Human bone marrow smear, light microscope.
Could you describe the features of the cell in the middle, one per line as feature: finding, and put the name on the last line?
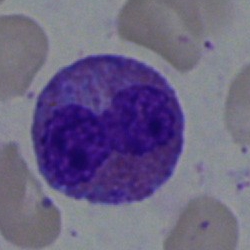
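Outline: round, and smooth all the way around, I'd say.
Chromatin: coarse, clumped together.
Cytoplasm: a purplish-pink, on a careful look.
Granules: fine and pinkish, held in the cytoplasm.
Name: eosinophil.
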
